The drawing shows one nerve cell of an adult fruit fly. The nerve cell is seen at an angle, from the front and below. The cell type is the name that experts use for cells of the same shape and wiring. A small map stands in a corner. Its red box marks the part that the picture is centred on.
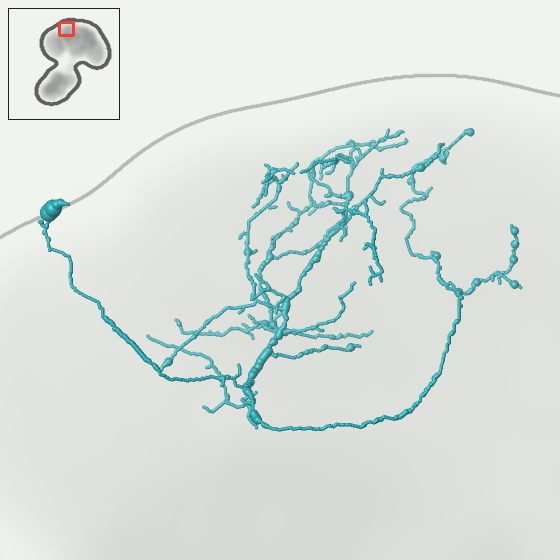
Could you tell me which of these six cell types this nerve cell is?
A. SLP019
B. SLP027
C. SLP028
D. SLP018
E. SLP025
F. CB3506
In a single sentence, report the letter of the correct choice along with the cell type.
The nerve cell is a member of cell type CB3506, given in option F.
